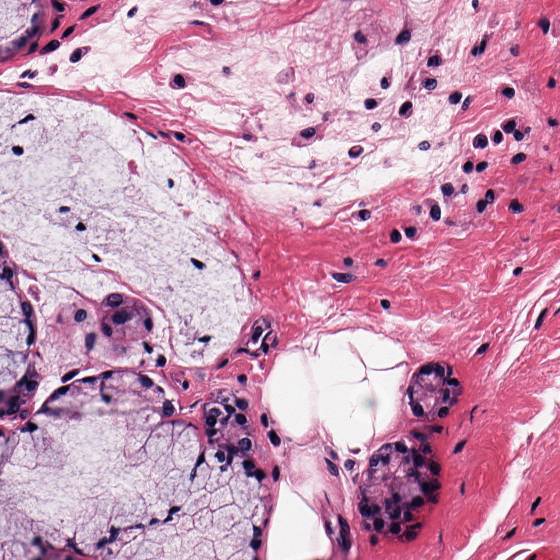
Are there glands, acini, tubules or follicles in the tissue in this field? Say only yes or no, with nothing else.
Yes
